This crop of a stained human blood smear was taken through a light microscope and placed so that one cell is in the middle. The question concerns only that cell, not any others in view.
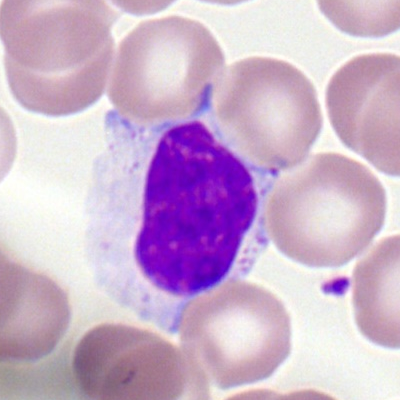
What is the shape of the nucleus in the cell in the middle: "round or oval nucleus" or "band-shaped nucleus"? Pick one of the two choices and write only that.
Round or oval nucleus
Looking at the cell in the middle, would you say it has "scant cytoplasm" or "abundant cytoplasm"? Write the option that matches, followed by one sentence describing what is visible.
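Abundant cytoplasm. The cytoplasm is abundant and pale greyish-blue.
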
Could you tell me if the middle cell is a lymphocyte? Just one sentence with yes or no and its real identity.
Yes, the crop is centred on a lymphocyte.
